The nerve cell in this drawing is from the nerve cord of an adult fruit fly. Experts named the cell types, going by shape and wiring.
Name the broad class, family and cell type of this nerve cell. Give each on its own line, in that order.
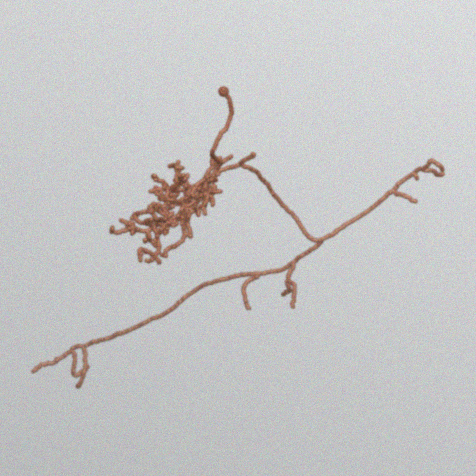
nerve-cord intrinsic neuron
hemilineage 08B
IN08B054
